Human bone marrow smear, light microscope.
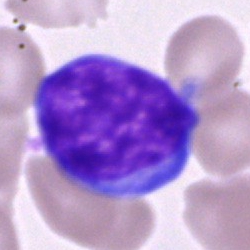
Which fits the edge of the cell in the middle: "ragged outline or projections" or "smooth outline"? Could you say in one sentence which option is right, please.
A smooth edge runs around this cell.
